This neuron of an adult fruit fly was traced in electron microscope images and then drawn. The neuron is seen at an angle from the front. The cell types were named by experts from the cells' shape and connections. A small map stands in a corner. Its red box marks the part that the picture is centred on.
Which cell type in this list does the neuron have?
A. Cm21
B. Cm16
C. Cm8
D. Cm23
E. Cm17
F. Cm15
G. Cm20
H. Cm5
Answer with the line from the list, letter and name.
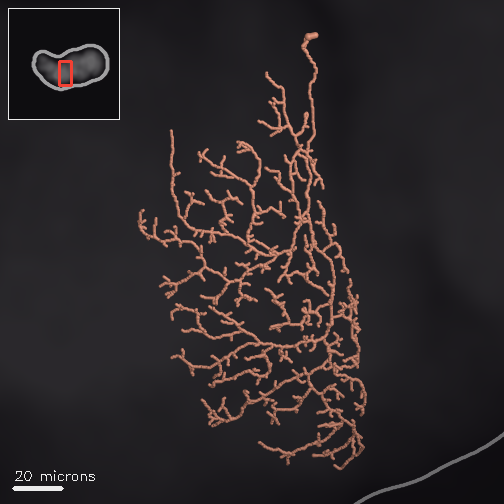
A. Cm21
